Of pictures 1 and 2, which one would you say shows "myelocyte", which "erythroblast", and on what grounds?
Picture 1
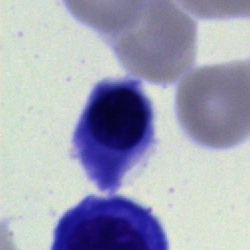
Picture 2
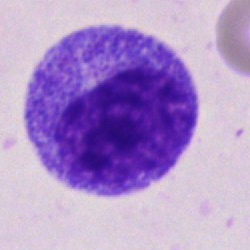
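Picture 1: erythroblast. Picture 2: myelocyte. Erythroblast outline irregular and angular; myelocyte outline round and smooth. Erythroblast nucleus very dark purple, dense. Erythroblast cytoplasm deep blue, no visible granules, tapering downward into a tail-like extension.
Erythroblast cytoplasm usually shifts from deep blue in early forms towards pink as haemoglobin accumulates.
Myelocyte nucleus off-centre, toward lower right; cytoplasm a crescent along the upper-left side, densely filled with purple granules. Paler, less granular zone in the myelocyte cytoplasm just above the upper edge of the nucleus.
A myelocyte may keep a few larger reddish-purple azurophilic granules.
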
